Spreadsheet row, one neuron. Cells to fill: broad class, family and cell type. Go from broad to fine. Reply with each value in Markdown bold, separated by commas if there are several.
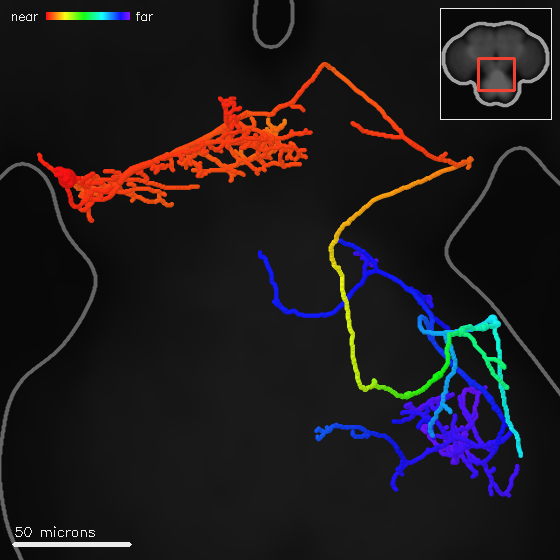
**descending neuron**, **DNg**, **DNg14**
